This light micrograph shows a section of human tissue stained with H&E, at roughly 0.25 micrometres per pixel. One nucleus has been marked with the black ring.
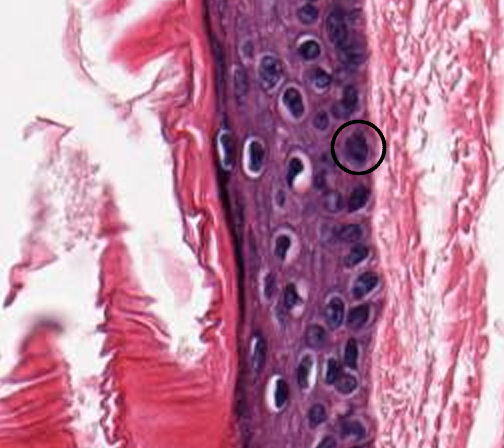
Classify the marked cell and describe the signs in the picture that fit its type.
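The marked cell is a keratinocyte. Its nucleus is about as large as or a little larger than the nuclei of the cells packed around it. Only a thin rim of purple cytoplasm surrounds the nucleus, with no clear empty halo around it like the one seen in several cells further to the left. The cell lies in the deeper part of the purple cell layer, close to its border with the pale pink fibrous tissue on the right, crowded among neighbouring cells.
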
